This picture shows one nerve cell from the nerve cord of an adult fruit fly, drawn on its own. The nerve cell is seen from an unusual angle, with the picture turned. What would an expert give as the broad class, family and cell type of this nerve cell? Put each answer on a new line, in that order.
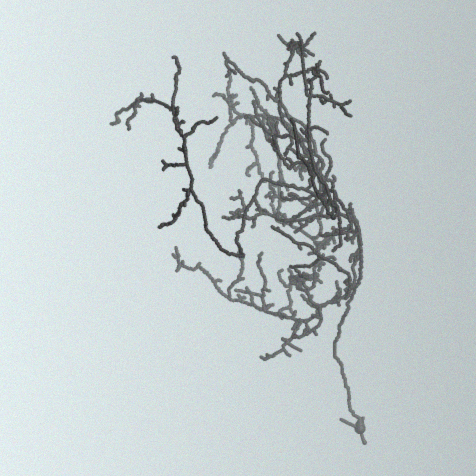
nerve-cord intrinsic neuron
hemilineage 04B
IN04B083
